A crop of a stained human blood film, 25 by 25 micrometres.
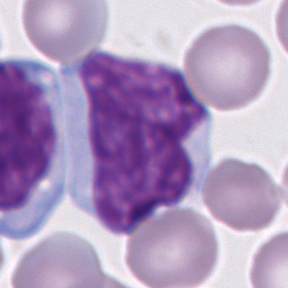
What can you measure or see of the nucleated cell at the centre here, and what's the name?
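Here the nucleus, about 16 by 11 micrometres, fills most of the cell and leaves only a narrow rim of pale blue cytoplasm. Follow its outline: irregular and angular, with a notch on the right side. The chromatin is coarse and clumped, dark purple with paler streaks. You are looking at a myeloblast.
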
